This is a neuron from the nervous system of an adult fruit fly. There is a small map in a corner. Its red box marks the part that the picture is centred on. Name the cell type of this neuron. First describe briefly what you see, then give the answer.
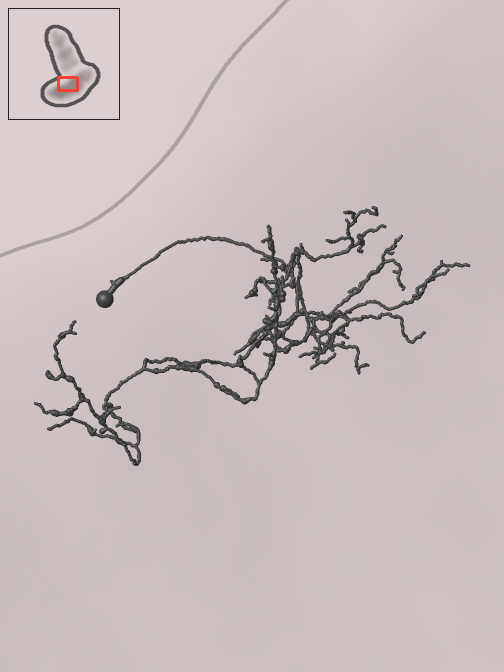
Its cell body lies on the left of the picture. The picture shows dozens of branch ends. It is a central-brain intrinsic neuron. It is of cell type CL183.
